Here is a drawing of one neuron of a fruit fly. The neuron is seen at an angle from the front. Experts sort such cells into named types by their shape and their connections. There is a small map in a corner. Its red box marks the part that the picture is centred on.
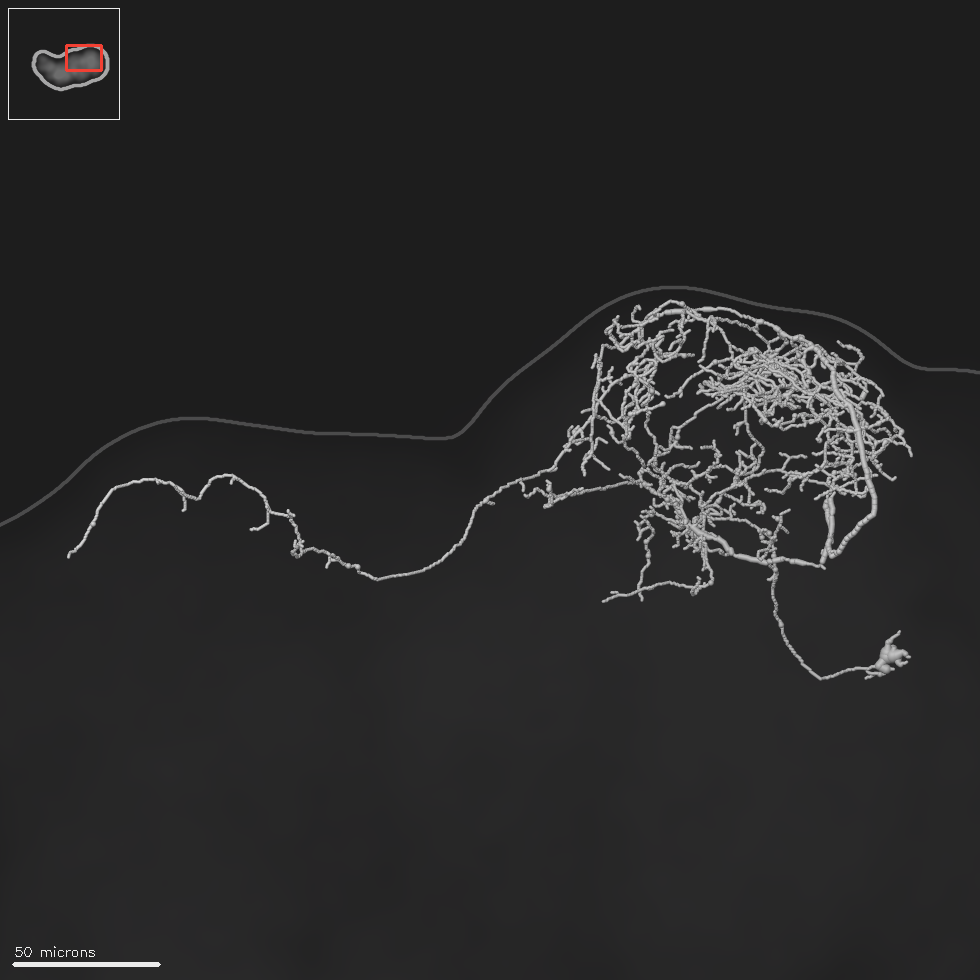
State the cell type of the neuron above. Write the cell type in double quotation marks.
"SLP457"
